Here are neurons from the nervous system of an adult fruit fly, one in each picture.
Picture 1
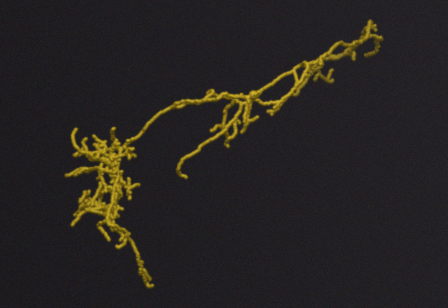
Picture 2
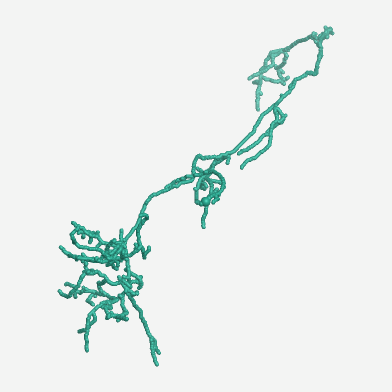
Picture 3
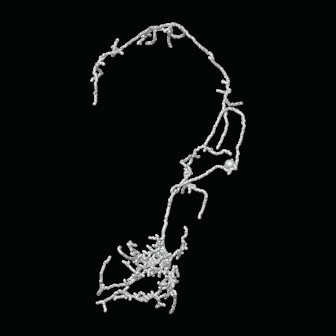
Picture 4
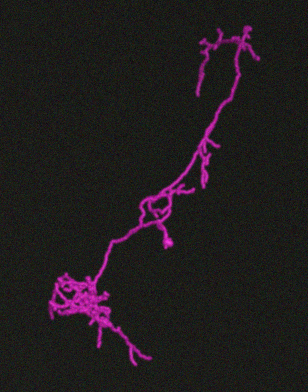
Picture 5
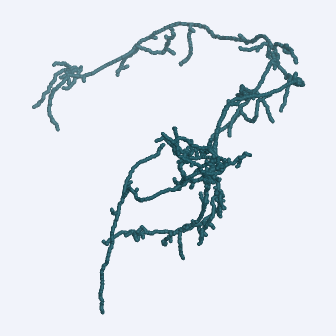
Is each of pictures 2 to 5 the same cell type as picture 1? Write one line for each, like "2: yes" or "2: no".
2: yes
3: yes
4: yes
5: yes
